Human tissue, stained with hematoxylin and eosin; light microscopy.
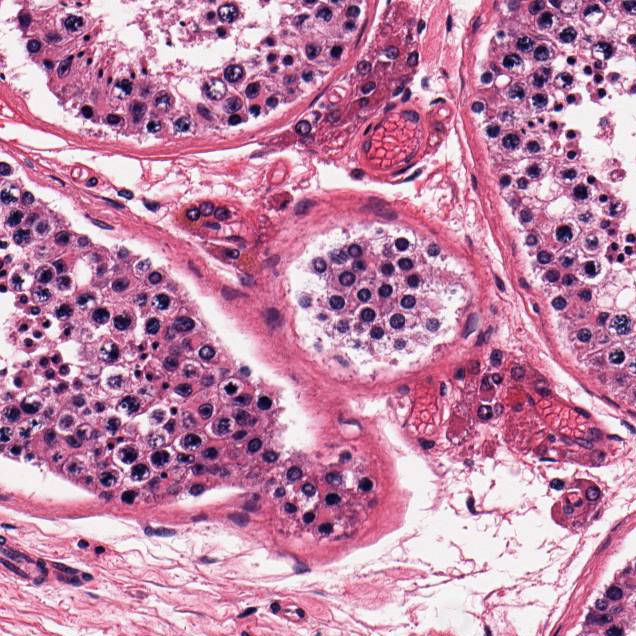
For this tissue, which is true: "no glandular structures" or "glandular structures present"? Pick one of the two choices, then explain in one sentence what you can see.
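Glandular structures present. The large tubules at left, top and right are lined by an epithelium many cells thick.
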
